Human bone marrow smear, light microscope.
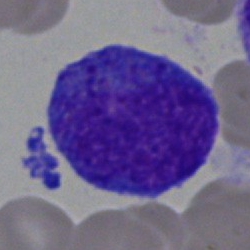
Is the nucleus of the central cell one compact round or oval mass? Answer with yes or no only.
Yes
